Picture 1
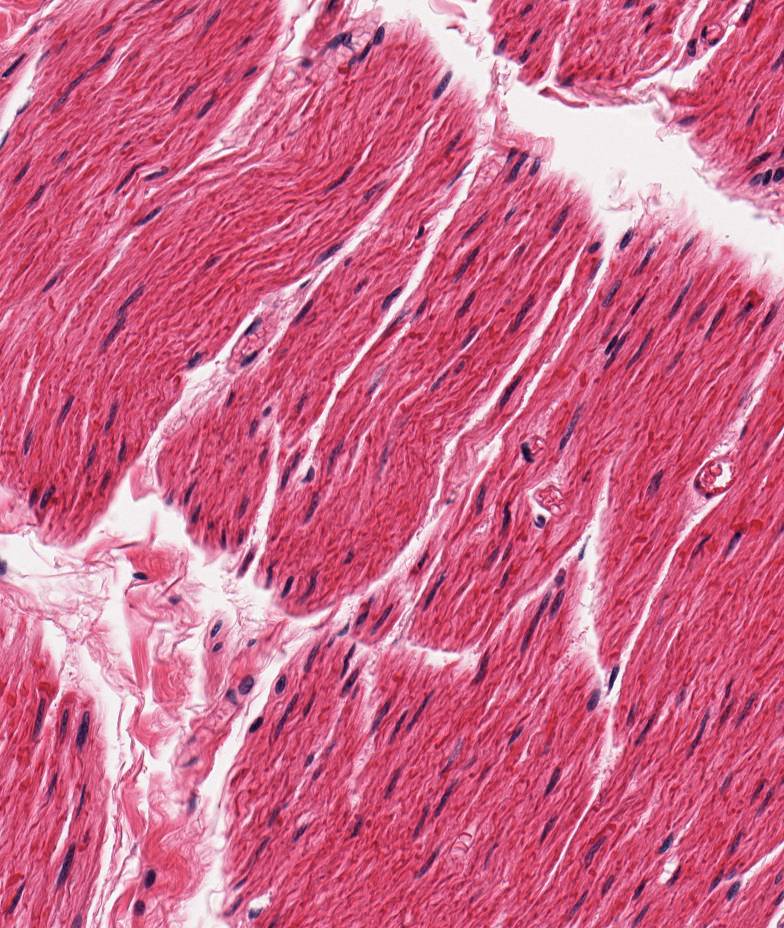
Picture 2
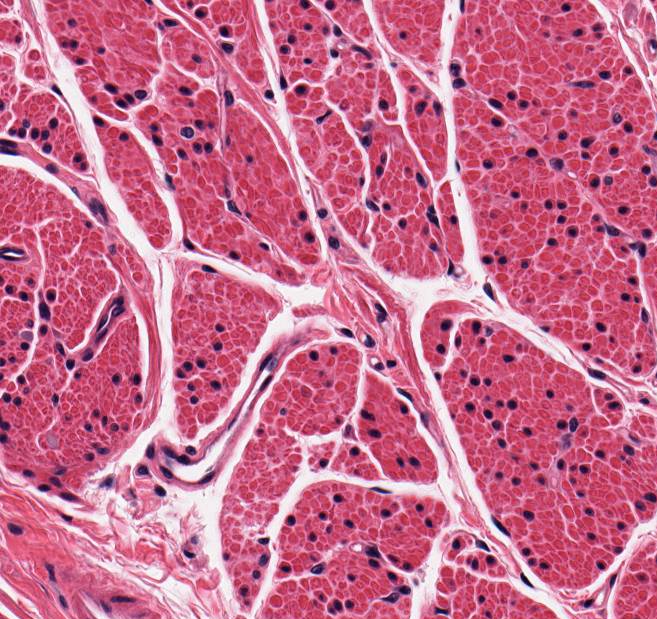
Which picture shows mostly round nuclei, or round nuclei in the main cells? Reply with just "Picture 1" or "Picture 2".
Picture 2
